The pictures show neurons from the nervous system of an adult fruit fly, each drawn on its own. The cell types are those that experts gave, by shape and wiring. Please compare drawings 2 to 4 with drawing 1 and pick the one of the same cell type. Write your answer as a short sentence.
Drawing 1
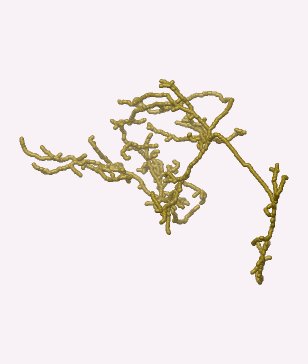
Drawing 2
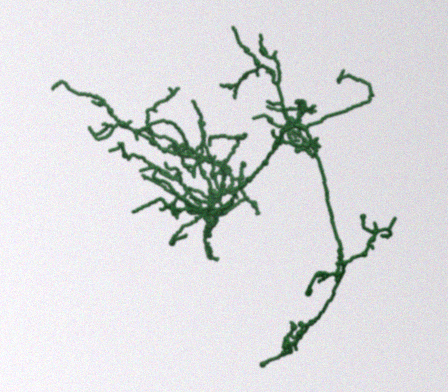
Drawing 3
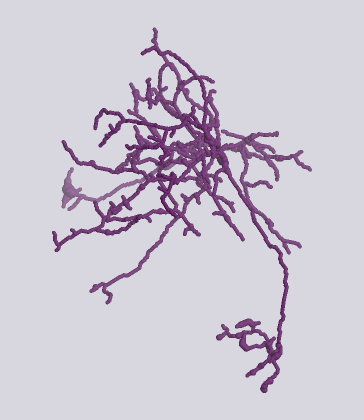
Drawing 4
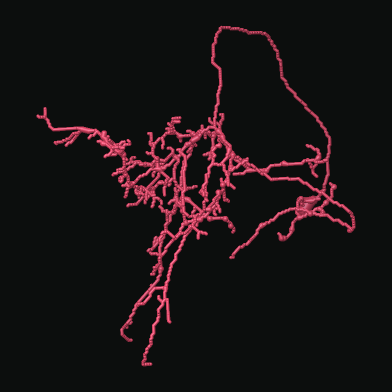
Drawing 2 shows a neuron of the same cell type.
